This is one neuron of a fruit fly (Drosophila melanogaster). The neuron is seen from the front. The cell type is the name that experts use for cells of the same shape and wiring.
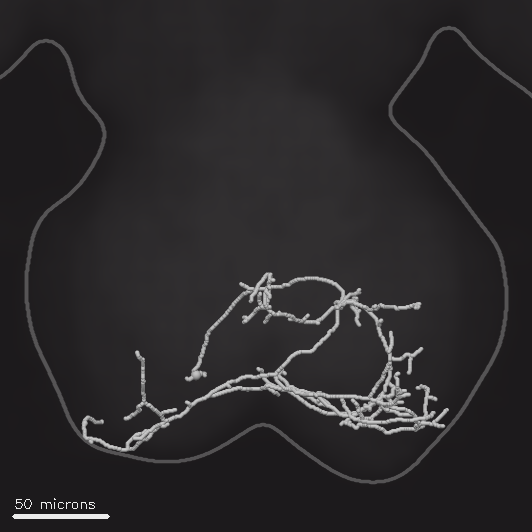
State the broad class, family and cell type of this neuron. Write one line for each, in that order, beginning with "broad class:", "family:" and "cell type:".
broad class: nerve-cord intrinsic neuron
family: hemilineage 12B
cell type: IN12B035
